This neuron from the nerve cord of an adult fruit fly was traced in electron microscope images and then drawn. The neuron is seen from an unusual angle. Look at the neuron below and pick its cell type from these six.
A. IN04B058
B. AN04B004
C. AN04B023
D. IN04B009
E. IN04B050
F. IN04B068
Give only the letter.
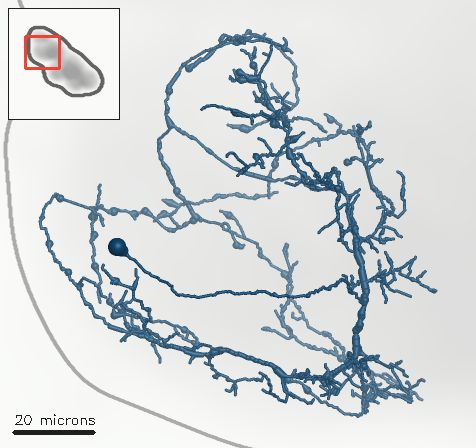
F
